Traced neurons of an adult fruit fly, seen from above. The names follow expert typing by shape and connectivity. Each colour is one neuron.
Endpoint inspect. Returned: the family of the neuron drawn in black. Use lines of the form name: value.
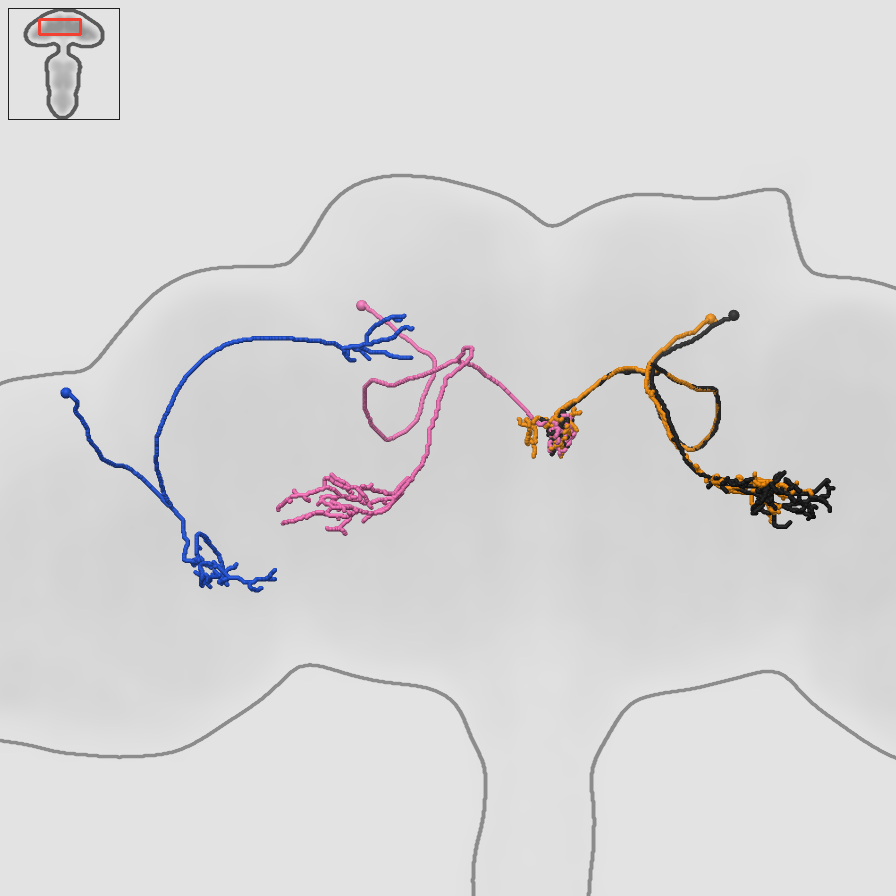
family: hemilineage LALv1_dorsal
